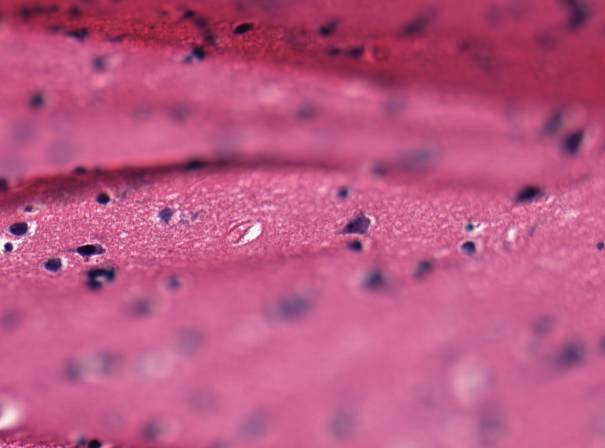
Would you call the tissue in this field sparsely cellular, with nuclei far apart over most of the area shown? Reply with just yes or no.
Yes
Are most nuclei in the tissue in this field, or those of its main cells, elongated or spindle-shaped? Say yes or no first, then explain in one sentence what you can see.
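No. The nuclei are small, round and darkly stained.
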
